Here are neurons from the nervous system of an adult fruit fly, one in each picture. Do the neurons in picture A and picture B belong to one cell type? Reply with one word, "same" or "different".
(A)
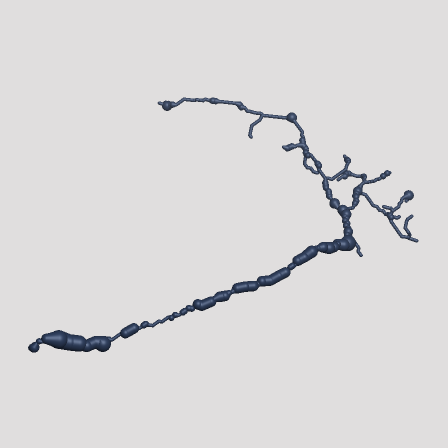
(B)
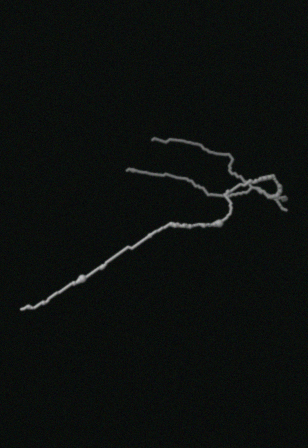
same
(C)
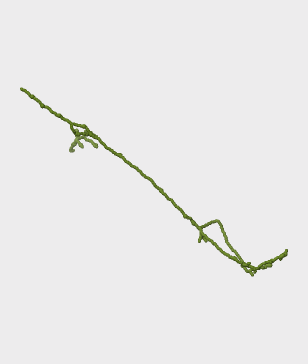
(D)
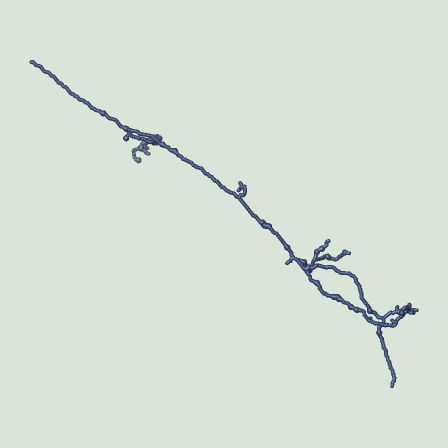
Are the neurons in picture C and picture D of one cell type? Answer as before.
same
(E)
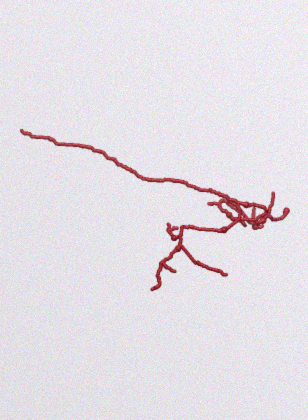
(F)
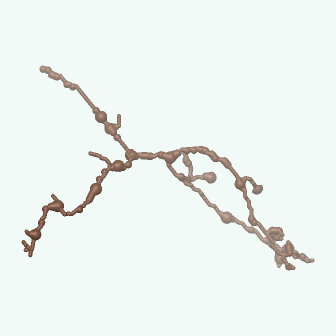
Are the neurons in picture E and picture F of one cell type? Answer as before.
same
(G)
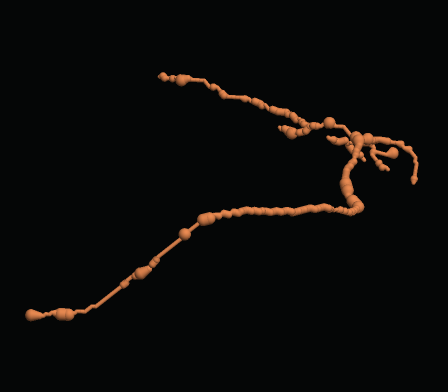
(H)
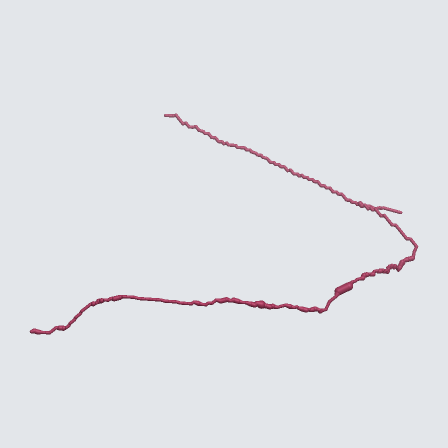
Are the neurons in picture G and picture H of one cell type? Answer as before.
same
